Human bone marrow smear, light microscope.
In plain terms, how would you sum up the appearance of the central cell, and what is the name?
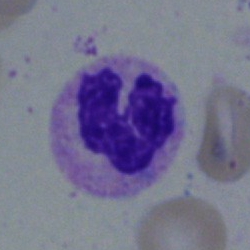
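The cell has a round, smooth outline. Its nucleus is shaped like a horseshoe, with a deep notch that opens toward the top. The chromatin is coarse and clumped, and no nucleoli can be seen within the nucleus. This cell is a band neutrophil.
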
